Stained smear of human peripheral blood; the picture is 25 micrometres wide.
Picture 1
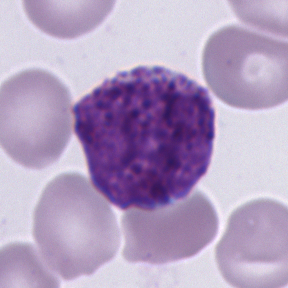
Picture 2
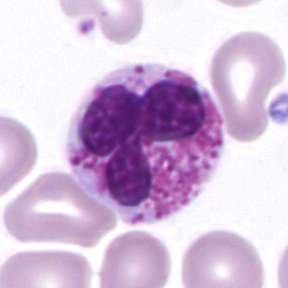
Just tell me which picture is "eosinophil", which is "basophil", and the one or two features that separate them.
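Picture 1 shows a basophil; picture 2 shows an eosinophil. The basophil has a roughly round outline with a few flattened, slightly angular stretches, and its edge carries no long projections or blebs. The eosinophil has a round, smooth outline.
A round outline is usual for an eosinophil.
In the basophil, coarse dark purple granules are scattered over the entire cell, which is stained a deep violet-purple throughout, and no separate pale rim of cytoplasm is visible around the granular mass.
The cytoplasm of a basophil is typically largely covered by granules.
In the eosinophil, the chromatin is visible, dark purple and coarsely clumped, with no nucleoli, and the cytoplasm between the granules is pale and nearly colourless.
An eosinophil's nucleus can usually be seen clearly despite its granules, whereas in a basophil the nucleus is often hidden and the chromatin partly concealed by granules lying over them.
No clear vacuoles are present in the basophil. The basophil measures about 13 micrometres across and the eosinophil about 14 micrometres.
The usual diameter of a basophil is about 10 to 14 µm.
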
